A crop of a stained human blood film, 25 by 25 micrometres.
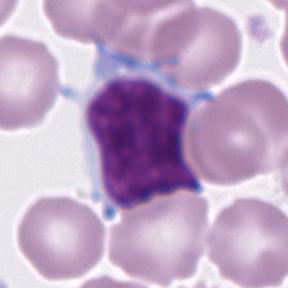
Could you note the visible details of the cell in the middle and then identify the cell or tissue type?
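Its cytoplasm is scant, really just a thin rim around the nucleus apart from the projections, and it's pale blue. The nucleus has an irregular, angular outline, with chromatin staining dark purple. It's a typical lymphocyte.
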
